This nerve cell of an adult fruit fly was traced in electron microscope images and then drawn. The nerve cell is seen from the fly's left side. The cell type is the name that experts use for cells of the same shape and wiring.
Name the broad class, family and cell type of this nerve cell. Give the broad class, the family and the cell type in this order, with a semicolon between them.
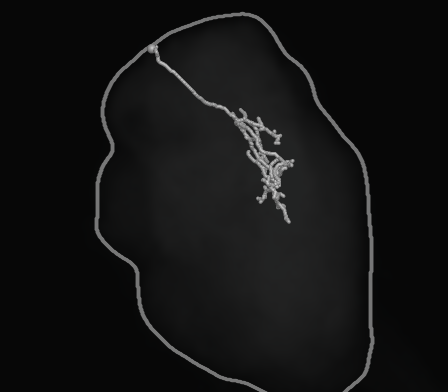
central-brain intrinsic neuron; hemilineage SMPad2; PS005_c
